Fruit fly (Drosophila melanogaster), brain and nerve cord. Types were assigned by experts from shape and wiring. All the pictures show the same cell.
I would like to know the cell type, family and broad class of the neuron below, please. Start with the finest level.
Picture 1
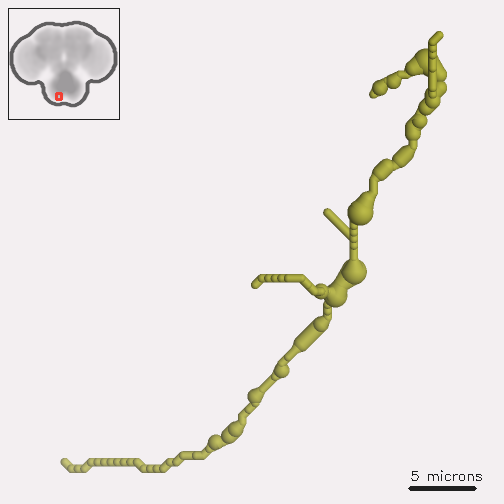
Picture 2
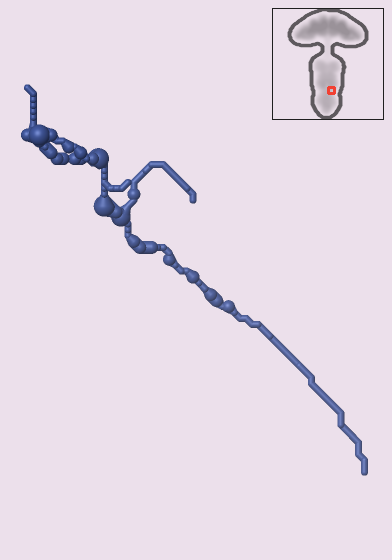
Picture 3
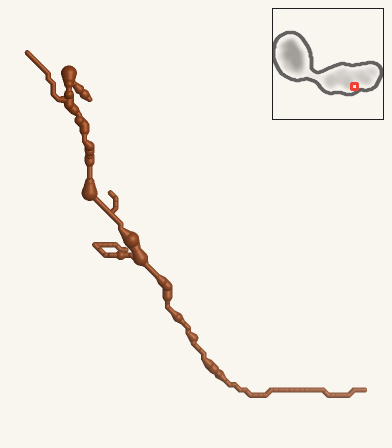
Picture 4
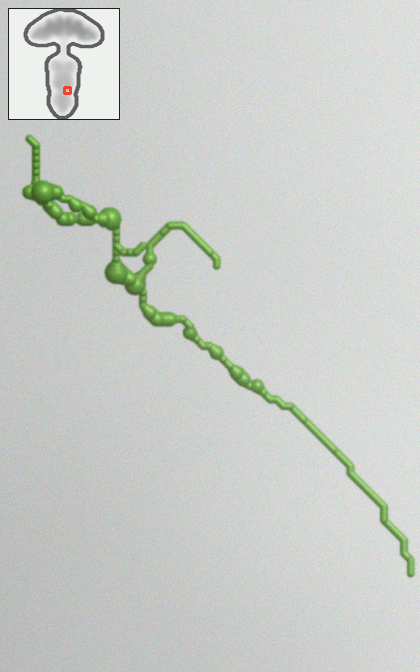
SNta27; class mechanosensory tactile; sensory neuron entering the nerve cord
